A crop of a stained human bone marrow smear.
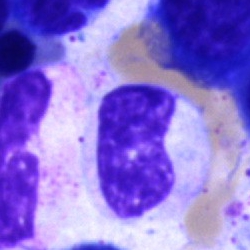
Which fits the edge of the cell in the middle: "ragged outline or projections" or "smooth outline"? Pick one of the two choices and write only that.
Smooth outline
